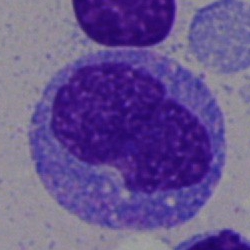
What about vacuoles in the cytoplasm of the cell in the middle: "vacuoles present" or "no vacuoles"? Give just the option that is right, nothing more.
Vacuoles present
